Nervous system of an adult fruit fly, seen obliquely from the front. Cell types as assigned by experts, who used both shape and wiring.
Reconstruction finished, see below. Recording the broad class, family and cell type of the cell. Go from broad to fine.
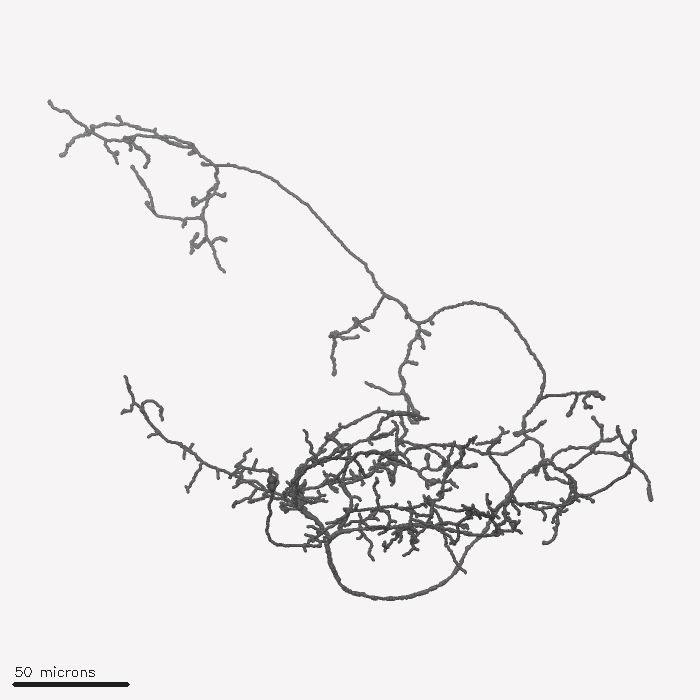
nerve-cord intrinsic neuron; hemilineage 19B; IN19B109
